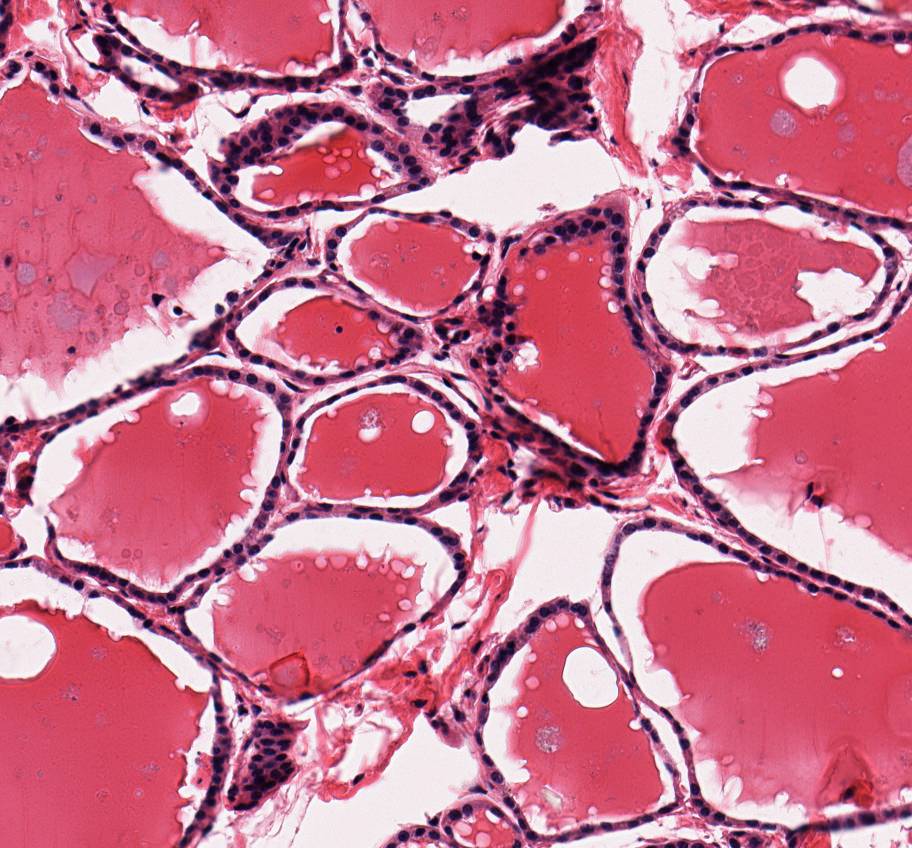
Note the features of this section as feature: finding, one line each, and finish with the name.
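Follicles: closed, round to angular, varying in size, side by side across the whole field
Lining: single layer of flattened to low cuboidal cells
Nuclei: small, dark, round, evenly spaced, not overlapping
Vacuoles: small, round, clear, mostly along the edges of the pink material next to the lining
Name: thyroid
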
